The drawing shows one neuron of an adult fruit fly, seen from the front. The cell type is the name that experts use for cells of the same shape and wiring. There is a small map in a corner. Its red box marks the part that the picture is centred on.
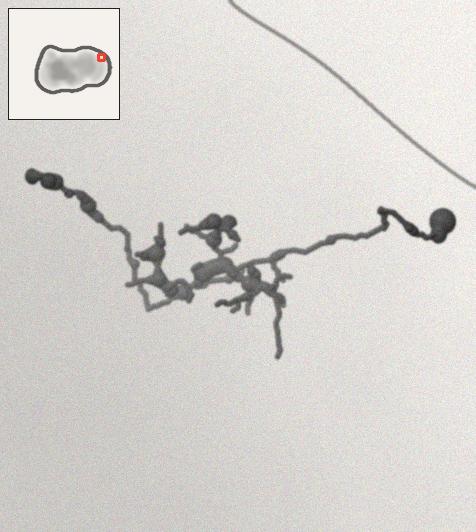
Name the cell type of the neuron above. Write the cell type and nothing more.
Dm2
